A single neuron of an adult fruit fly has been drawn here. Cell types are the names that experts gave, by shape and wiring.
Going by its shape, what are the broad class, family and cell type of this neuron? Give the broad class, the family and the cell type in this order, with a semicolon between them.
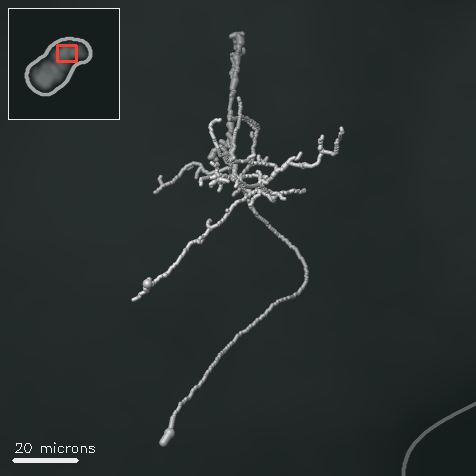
nerve-cord intrinsic neuron; hemilineage 19A; IN19A106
